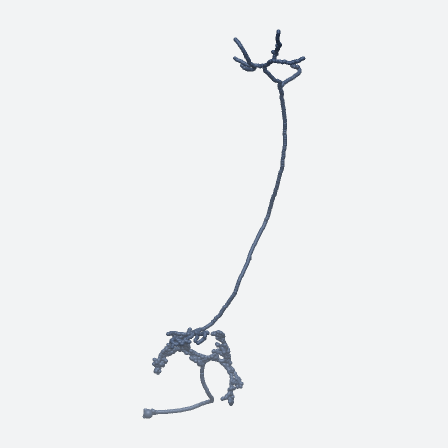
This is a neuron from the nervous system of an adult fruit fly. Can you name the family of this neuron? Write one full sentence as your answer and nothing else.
Family hemilineage MX12 is assigned to this neuron.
